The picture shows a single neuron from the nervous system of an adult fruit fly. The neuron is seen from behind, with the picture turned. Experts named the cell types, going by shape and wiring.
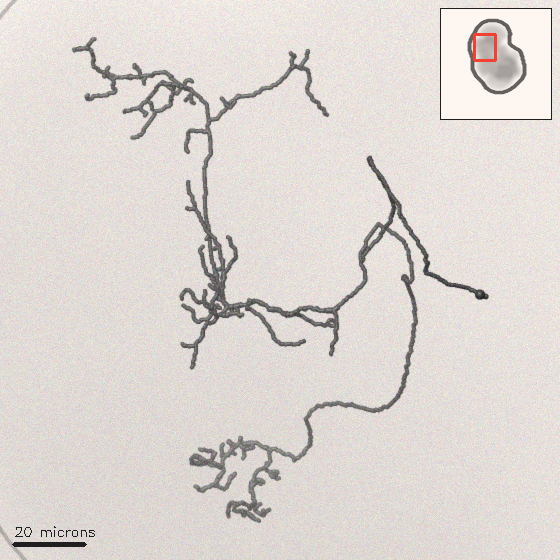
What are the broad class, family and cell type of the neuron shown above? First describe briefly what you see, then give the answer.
The cell body can be seen on the right of the picture. By the scale bar it is about 140 microns tall in this view. The picture shows dozens of branch ends. Its broad class is central-brain intrinsic neuron. Its family is hemilineage VLPl&p1_posterior. The cell type is SMP569.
